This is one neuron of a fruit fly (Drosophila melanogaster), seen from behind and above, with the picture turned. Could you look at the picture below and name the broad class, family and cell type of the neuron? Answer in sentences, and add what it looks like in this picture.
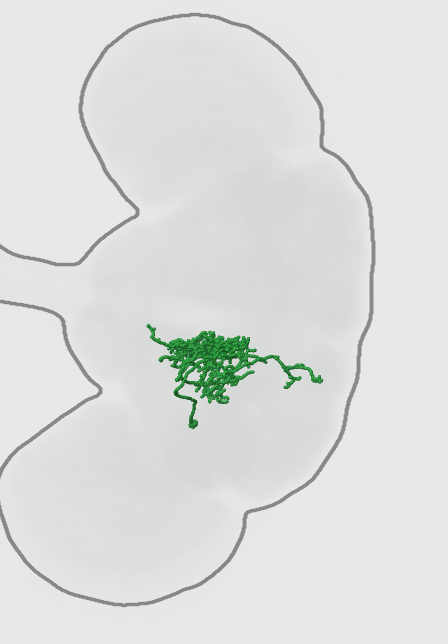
This is a central-brain intrinsic neuron. The family is hemilineage WEDa2. It is of cell type VES010. As drawn here it is wider than it is tall.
